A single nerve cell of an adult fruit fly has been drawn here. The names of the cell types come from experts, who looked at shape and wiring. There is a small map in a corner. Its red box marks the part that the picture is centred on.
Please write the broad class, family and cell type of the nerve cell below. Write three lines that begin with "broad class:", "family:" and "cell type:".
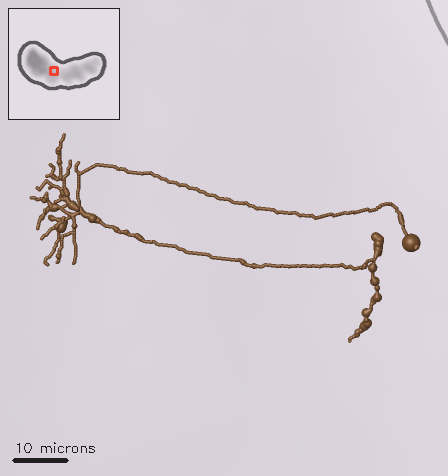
broad class: optic-lobe intrinsic neuron
family: T
cell type: T5c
